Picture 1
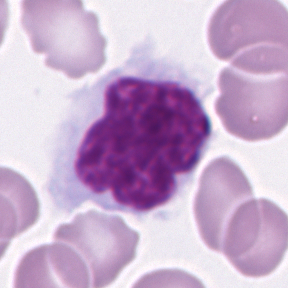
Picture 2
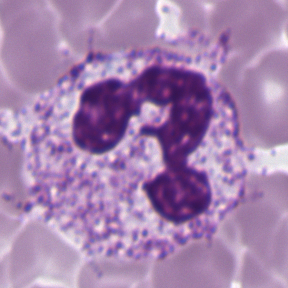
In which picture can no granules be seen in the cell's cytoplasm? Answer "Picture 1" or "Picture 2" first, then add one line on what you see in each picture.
Picture 1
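Picture 1: No distinct granules are seen in the cytoplasm.
Picture 2: Many small purple granules are scattered throughout the cytoplasm.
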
